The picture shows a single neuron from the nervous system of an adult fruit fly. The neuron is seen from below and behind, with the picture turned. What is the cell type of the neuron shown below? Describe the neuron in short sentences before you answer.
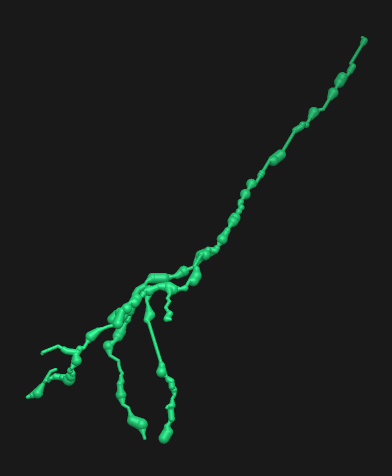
The drawing shows no cell body. It has a dozen or fewer branch ends. This is a sensory neuron entering the brain. Its cell type is JO-EV1.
